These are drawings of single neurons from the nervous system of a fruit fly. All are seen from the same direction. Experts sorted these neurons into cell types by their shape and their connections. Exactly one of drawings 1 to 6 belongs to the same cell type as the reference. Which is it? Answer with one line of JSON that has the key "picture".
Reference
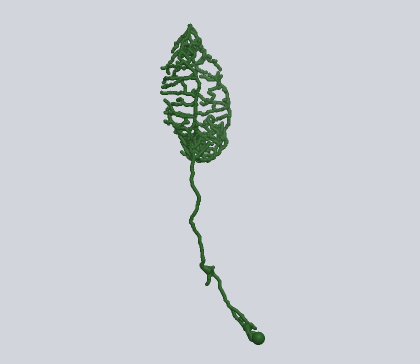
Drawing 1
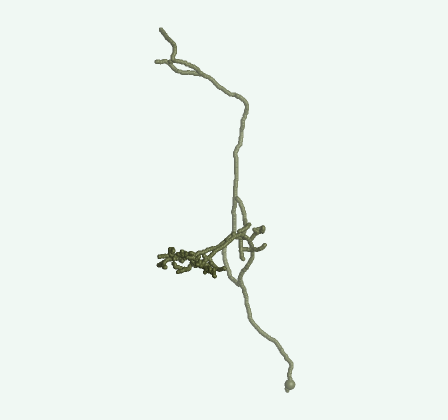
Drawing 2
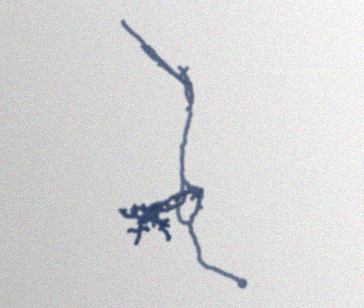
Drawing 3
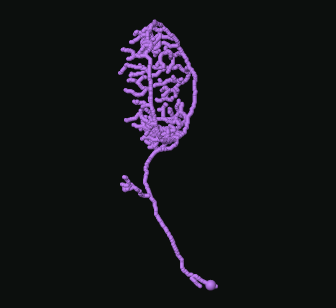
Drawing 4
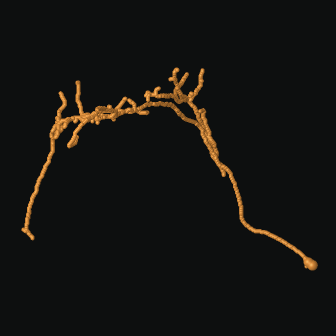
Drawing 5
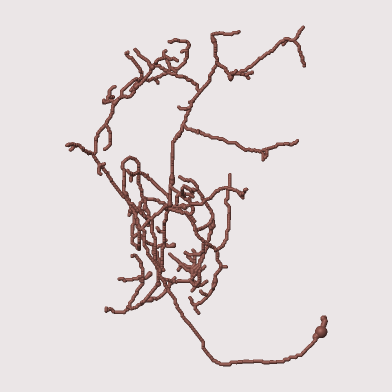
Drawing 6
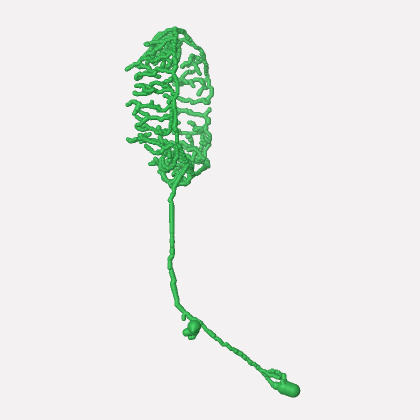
{"picture": 6}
